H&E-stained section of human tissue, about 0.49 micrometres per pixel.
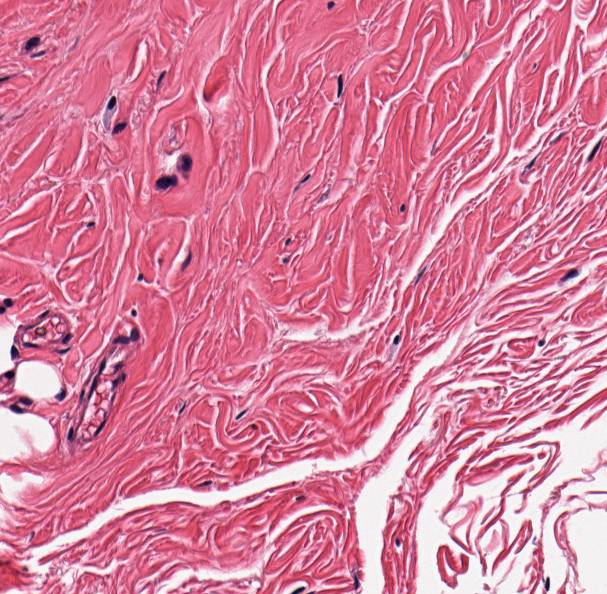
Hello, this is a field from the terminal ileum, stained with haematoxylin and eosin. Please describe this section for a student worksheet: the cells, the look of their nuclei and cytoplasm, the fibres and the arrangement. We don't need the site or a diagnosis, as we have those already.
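Thick, closely packed bundles of pink-staining collagen fibres occupy most of the field. Cells sparse, mainly small dark elongated nuclei, single between bundles. Lower right corner: fibres loosely separated by wide empty white spaces. No surface epithelium.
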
